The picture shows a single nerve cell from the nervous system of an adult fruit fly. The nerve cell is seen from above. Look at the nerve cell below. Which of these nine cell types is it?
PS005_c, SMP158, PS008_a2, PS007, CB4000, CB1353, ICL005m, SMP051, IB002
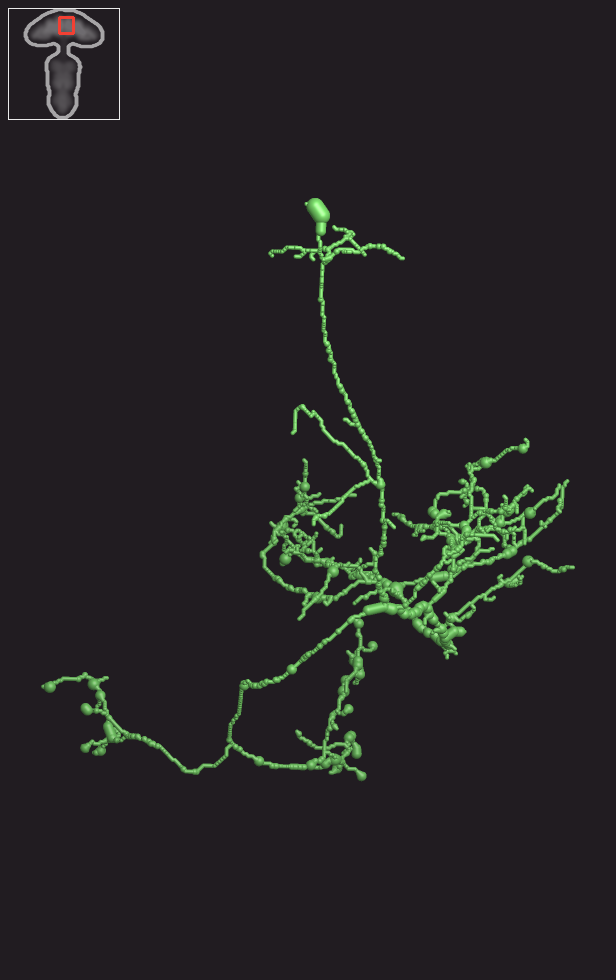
ICL005m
